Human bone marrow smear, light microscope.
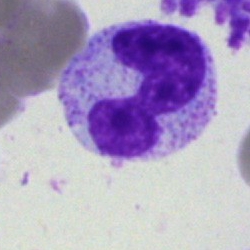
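Band neutrophil: notice how the nucleus forms a thick curved band, narrowing to a waist near its middle. Its chromatin is dark purple and coarsely clumped. The pale lilac cytoplasm spreads widest on the left side of the nucleus, and you can find fine pink-purple granules scattered all through it.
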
